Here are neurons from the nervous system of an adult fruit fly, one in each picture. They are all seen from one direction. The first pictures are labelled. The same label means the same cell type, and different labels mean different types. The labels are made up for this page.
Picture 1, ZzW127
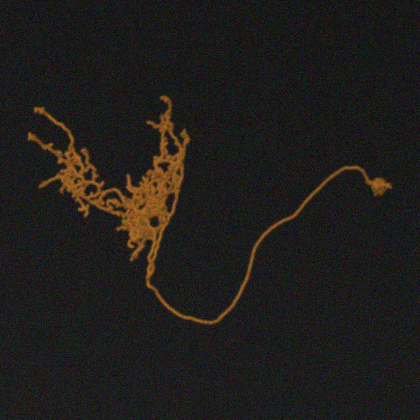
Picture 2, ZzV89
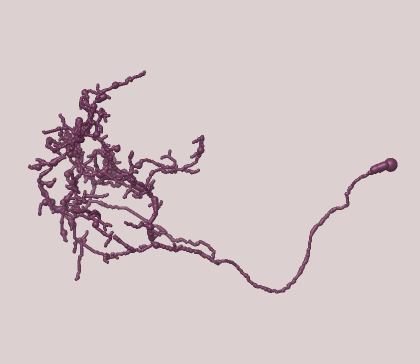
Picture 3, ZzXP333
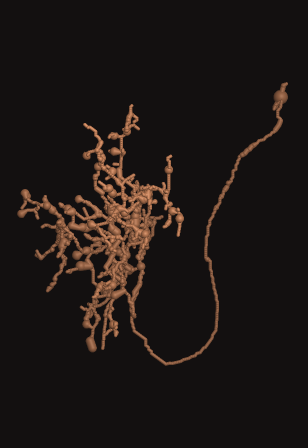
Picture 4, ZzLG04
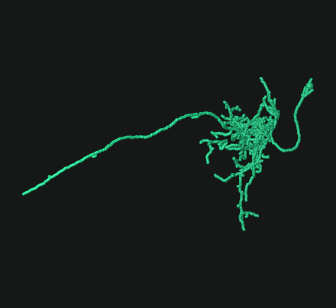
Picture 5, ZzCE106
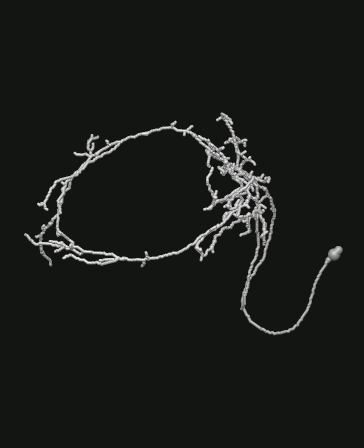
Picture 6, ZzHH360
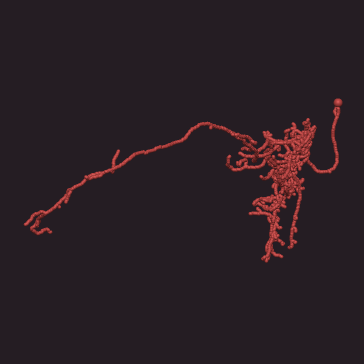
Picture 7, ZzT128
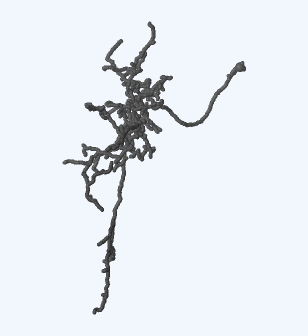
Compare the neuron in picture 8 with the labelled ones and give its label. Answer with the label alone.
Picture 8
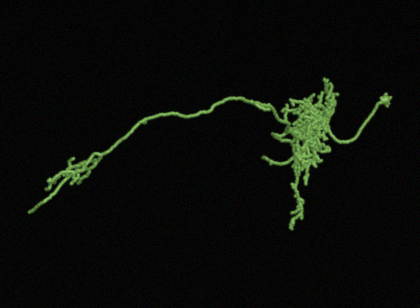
ZzLG04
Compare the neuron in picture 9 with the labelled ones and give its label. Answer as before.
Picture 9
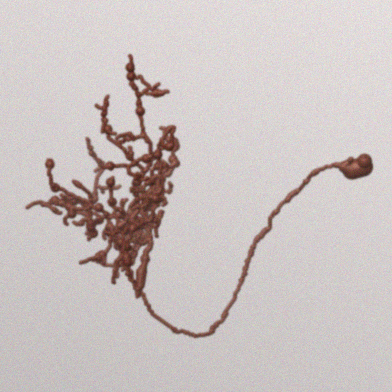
ZzW127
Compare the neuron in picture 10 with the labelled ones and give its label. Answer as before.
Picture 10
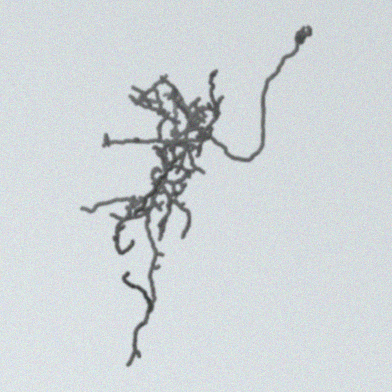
ZzT128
